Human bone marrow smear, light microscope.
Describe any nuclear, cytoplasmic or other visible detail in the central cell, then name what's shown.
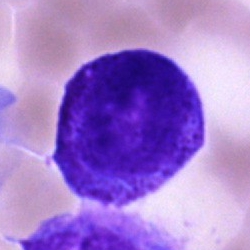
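See how the dark nucleus fills almost the whole cell? The chromatin's finely stippled, not coarsely clumped, and there's no wide pale rim of cytoplasm around the nucleus. The whole cell stains a deep violet-blue. That's a blast.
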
